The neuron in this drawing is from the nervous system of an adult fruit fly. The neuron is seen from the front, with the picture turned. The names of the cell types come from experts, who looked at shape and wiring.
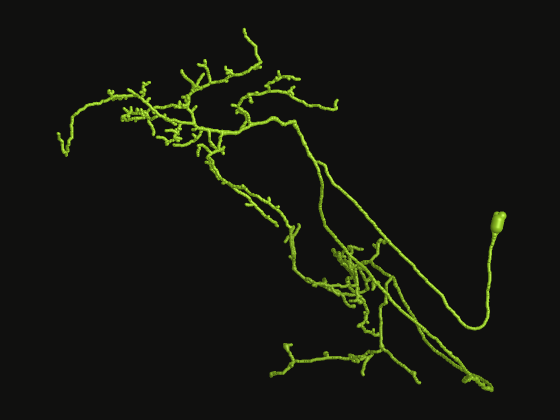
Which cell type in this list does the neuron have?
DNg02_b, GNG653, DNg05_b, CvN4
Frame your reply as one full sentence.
On the level of cell type, this neuron is DNg02_b.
